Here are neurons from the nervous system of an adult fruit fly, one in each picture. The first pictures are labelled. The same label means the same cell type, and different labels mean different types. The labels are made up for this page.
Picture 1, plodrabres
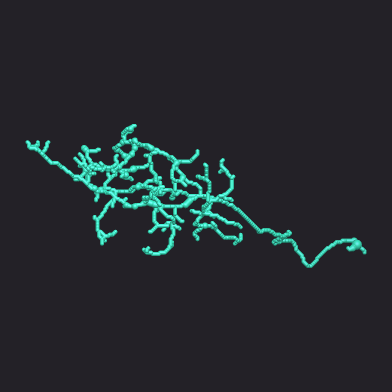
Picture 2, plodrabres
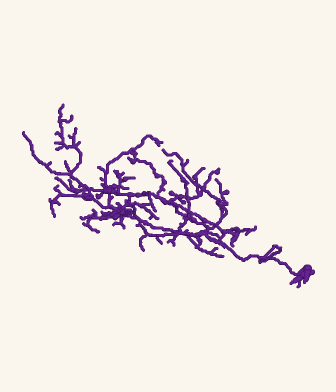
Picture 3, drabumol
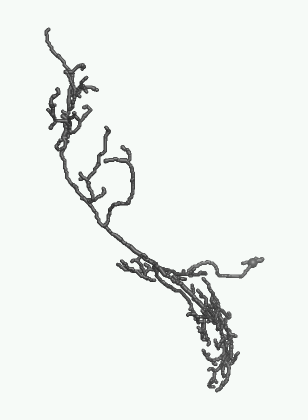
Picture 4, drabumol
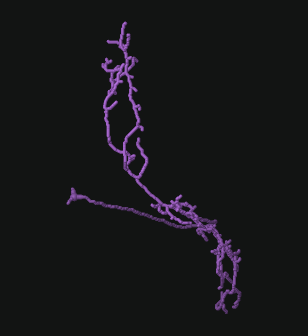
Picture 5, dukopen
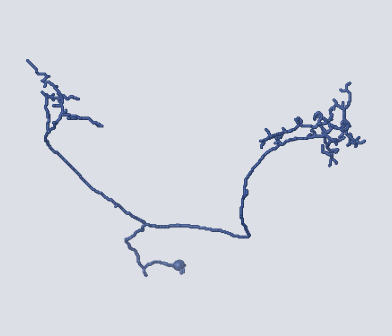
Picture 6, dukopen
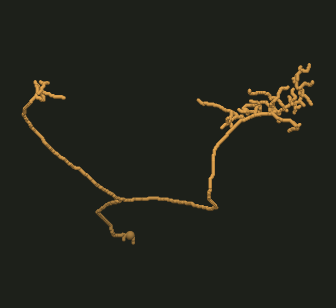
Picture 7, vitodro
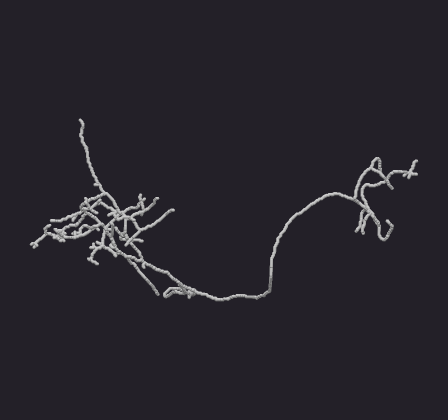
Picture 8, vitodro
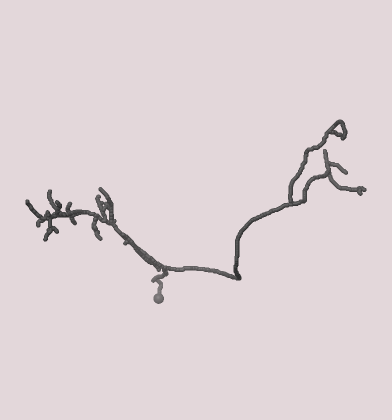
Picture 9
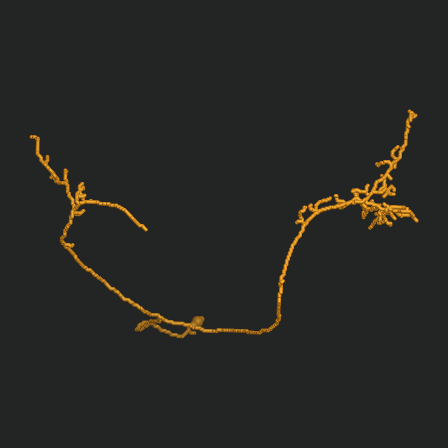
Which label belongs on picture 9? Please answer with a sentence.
It belongs to dukopen.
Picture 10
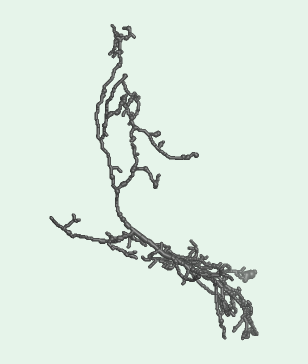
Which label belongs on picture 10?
It belongs to drabumol.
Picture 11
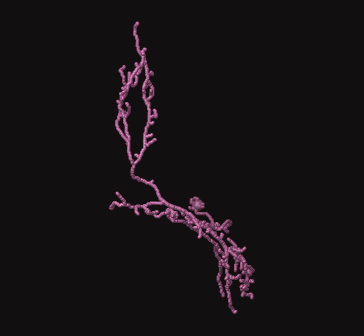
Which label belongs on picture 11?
It belongs to drabumol.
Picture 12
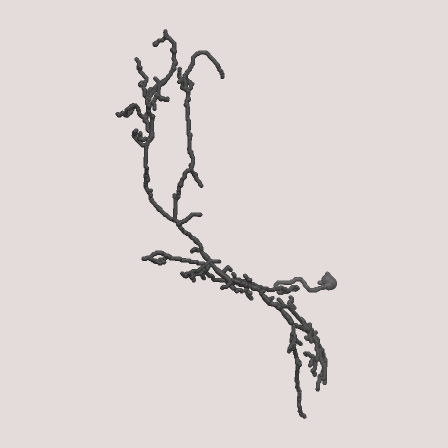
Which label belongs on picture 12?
It belongs to drabumol.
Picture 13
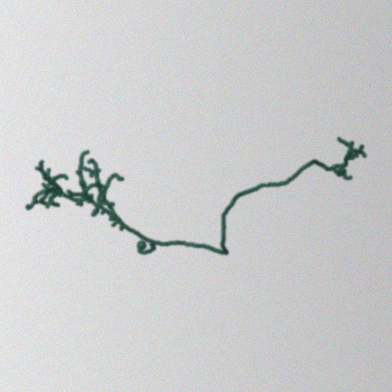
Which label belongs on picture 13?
It belongs to vitodro.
